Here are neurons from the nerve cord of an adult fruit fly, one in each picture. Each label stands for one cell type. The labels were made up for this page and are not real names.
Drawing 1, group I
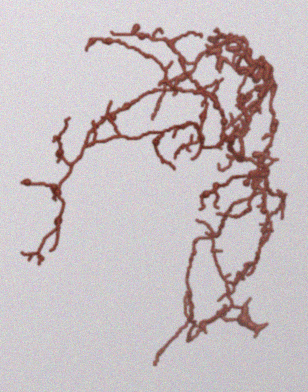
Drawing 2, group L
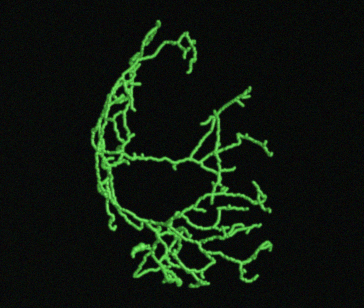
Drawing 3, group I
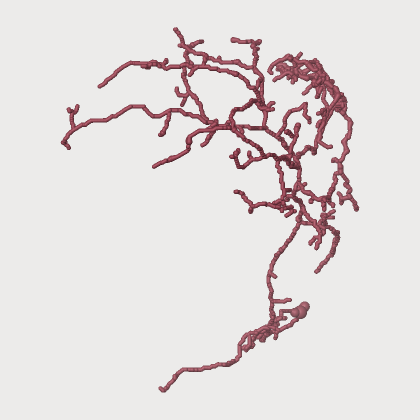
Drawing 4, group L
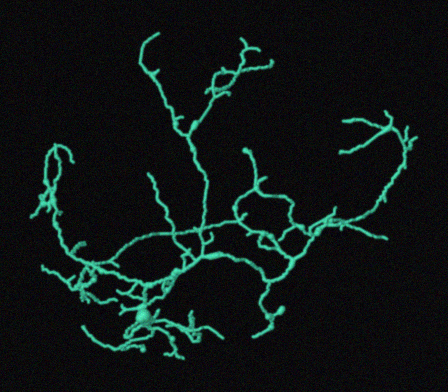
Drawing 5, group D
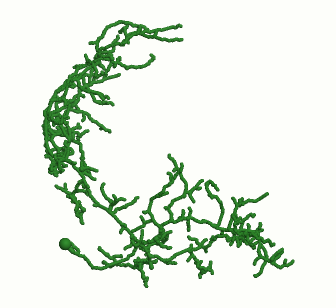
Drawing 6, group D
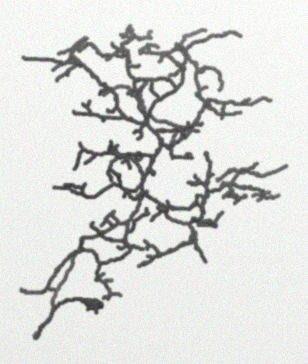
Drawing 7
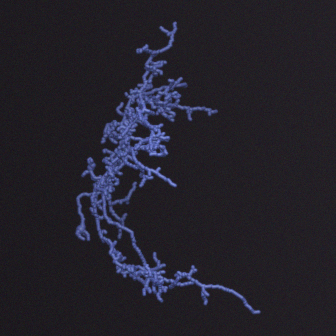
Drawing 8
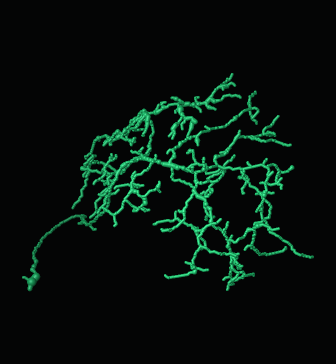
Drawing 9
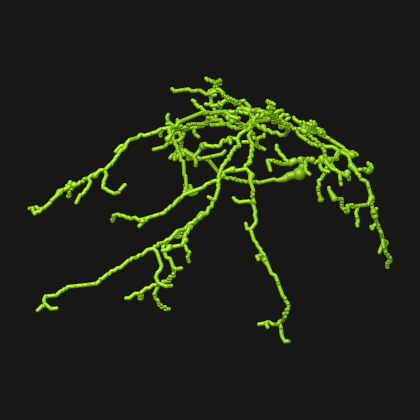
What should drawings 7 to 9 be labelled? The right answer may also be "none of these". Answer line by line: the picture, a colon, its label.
7: group D
8: group D
9: group I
